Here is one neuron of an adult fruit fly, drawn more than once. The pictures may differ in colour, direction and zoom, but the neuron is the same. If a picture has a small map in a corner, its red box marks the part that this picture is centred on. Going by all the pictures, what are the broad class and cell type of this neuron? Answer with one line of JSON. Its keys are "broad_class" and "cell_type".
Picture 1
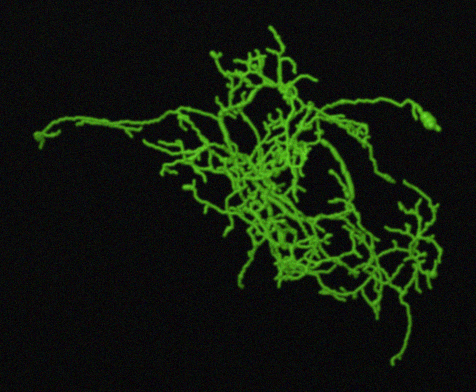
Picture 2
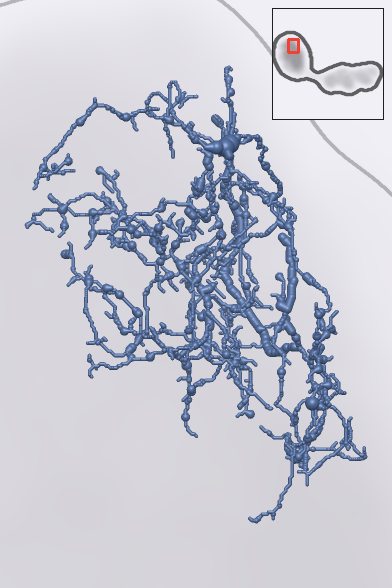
{"broad_class": "central-brain intrinsic neuron", "cell_type": "CB0510"}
